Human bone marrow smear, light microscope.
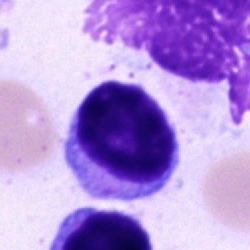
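Lymphocyte, centre of a stained bone marrow smear. First, the nucleus sits off-centre, toward the upper part, and fills most of the cell. Next, dense chromatin stains dark purple. Last, the cytoplasm forms a crescent mainly below the nucleus.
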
